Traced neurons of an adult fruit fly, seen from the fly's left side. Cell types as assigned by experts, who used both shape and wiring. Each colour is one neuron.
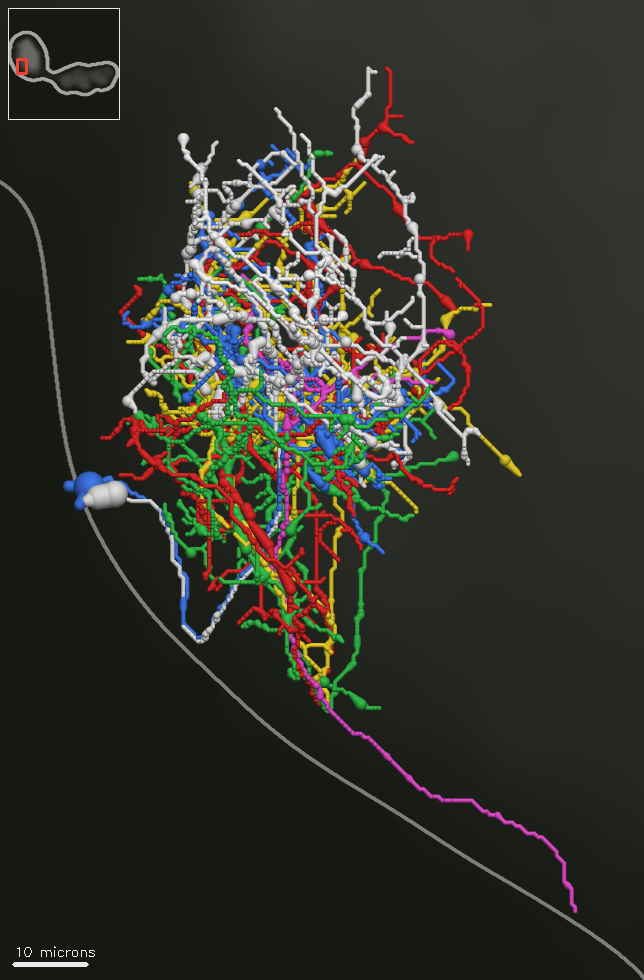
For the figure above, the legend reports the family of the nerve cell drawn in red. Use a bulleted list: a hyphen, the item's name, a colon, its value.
- family: hemilineage MD_SA1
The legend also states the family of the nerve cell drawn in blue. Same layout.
- family: hemilineage TRdm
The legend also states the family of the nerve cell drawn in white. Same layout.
- family: hemilineage TRdm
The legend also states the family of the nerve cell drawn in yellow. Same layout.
- family: hemilineage MD_SA1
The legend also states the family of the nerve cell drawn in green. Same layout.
- family: hemilineage MD_SA1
